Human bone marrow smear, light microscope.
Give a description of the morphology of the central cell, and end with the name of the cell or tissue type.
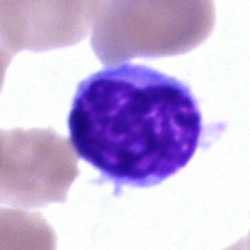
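Look at the chromatin: it's dense and clumped, with paler streaks running between the dark masses. I can't see a nucleolus in the nucleus, and there are no granules in the cytoplasm either. Small ragged cytoplasmic projections stick out at the right and lower edges. That's a hairy cell.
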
